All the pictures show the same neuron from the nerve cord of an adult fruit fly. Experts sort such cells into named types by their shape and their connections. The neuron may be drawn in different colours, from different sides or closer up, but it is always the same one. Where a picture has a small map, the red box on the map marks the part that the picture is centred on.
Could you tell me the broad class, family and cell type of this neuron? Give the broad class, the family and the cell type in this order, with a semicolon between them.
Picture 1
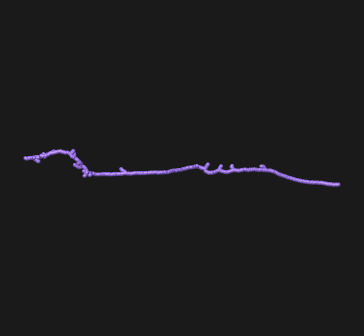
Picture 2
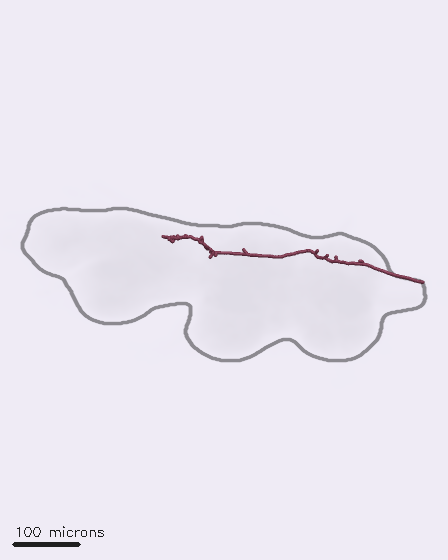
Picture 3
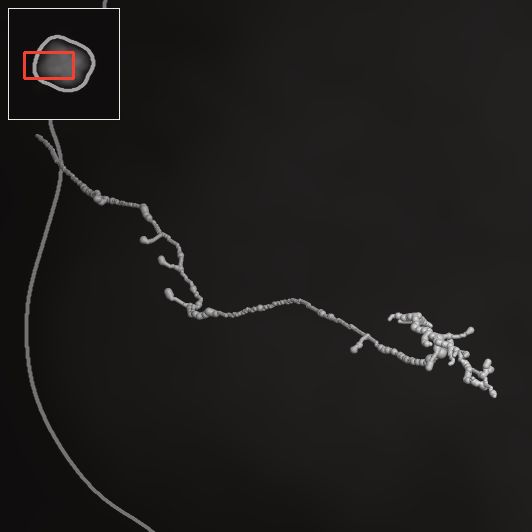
descending neuron; DNg; DNg41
